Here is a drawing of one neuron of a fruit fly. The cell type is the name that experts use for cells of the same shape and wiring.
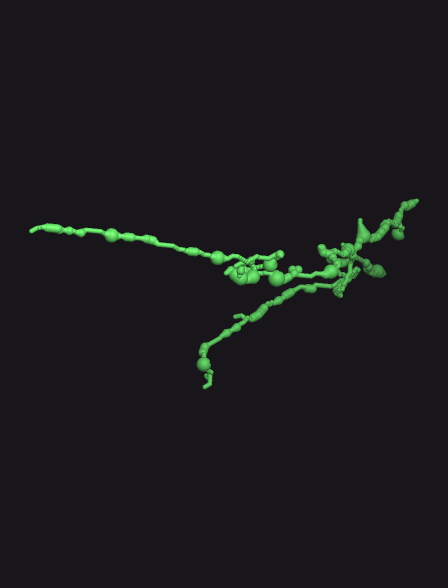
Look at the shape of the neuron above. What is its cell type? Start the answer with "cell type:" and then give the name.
cell type: LgLG8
